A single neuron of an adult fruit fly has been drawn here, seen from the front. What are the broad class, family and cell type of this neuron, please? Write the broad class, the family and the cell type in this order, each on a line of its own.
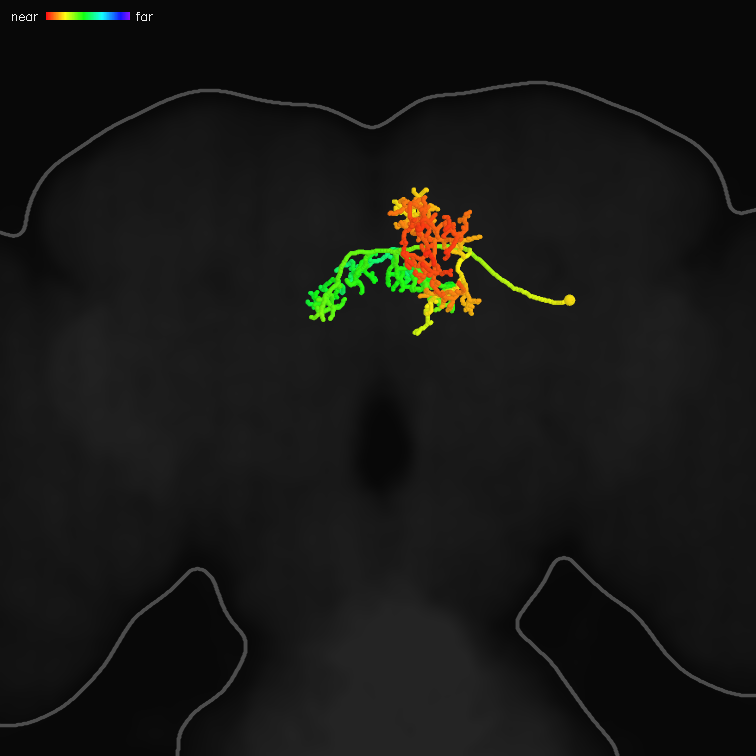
central-brain intrinsic neuron
hemilineage AOTUv4_ventral
FB4P_a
